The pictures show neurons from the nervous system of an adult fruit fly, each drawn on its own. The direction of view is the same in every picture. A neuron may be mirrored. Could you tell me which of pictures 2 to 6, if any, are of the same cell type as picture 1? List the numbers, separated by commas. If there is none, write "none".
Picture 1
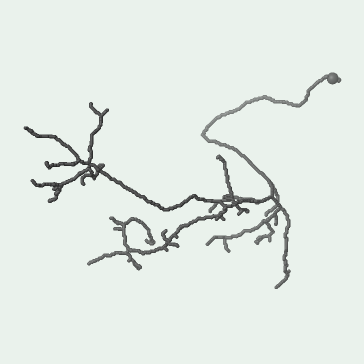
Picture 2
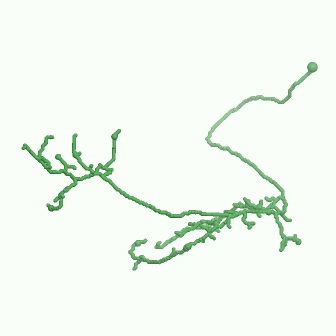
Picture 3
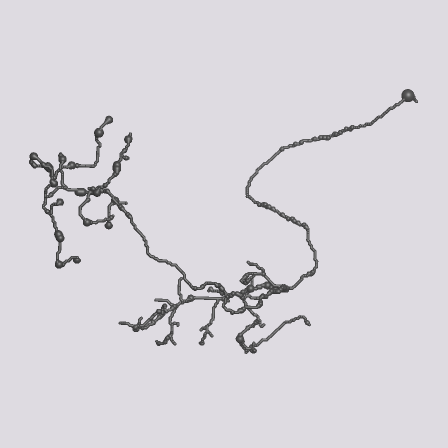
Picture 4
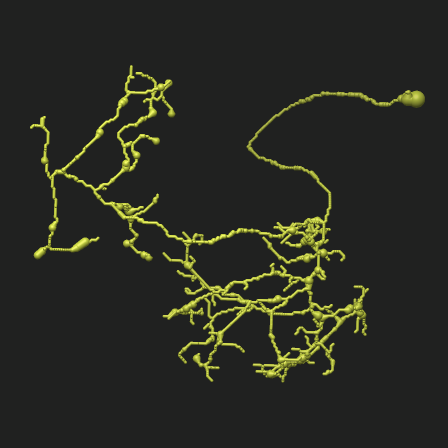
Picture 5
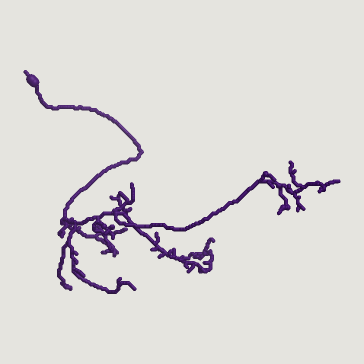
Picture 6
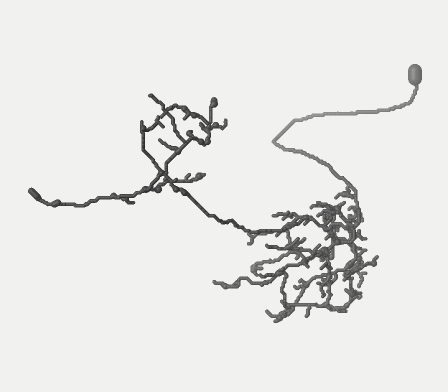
2, 5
